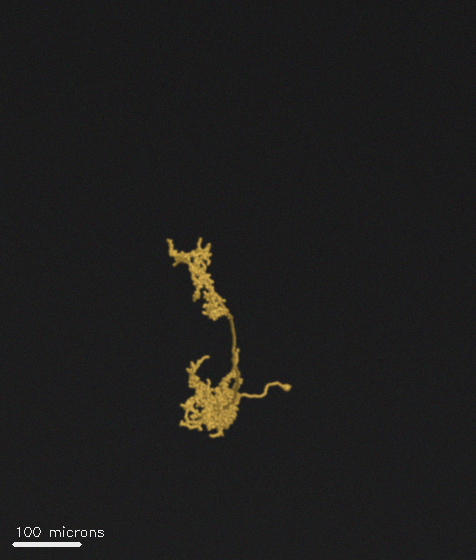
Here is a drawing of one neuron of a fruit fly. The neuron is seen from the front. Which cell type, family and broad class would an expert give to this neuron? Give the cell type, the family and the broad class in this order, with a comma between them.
AN09B003, hemilineage 09B, ascending neuron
